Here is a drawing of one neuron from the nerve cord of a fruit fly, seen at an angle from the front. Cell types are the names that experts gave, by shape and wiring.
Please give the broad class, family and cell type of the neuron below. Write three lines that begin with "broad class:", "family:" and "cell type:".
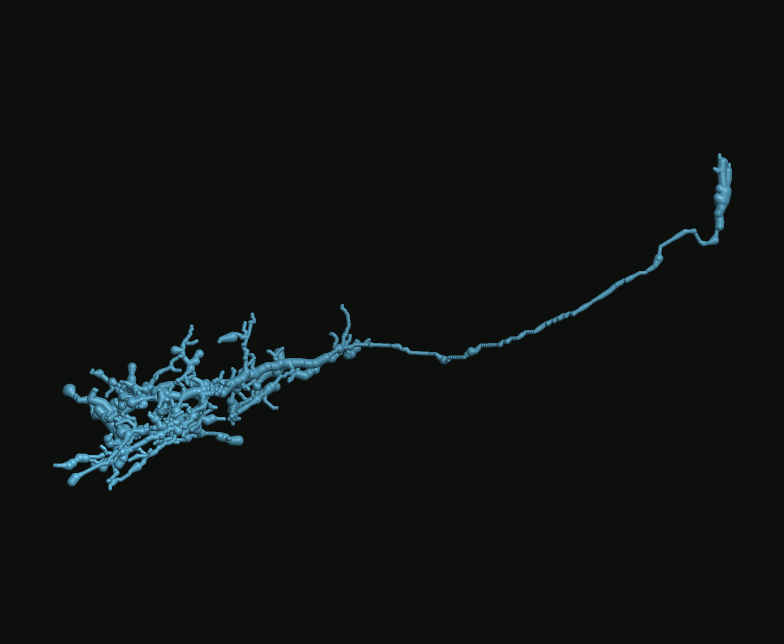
broad class: nerve-cord intrinsic neuron
family: hemilineage 09A
cell type: IN09A018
